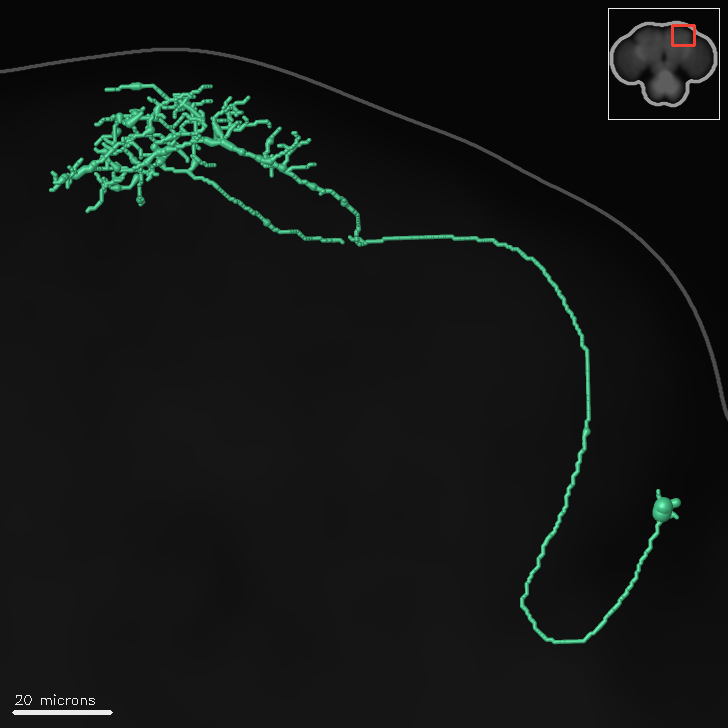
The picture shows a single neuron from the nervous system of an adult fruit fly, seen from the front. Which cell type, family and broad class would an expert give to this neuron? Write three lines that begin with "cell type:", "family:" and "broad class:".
cell type: CB1685
family: hemilineage SLPav2
broad class: central-brain intrinsic neuron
